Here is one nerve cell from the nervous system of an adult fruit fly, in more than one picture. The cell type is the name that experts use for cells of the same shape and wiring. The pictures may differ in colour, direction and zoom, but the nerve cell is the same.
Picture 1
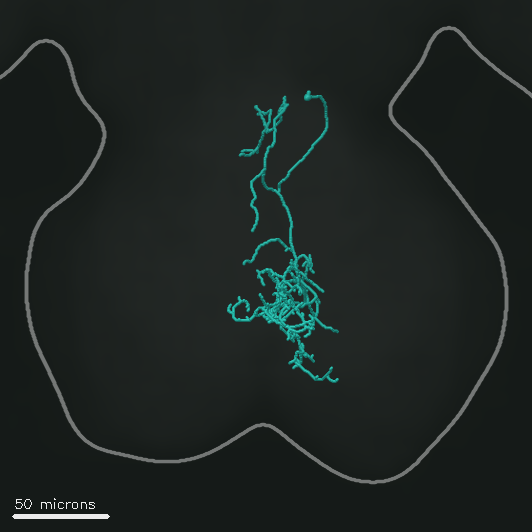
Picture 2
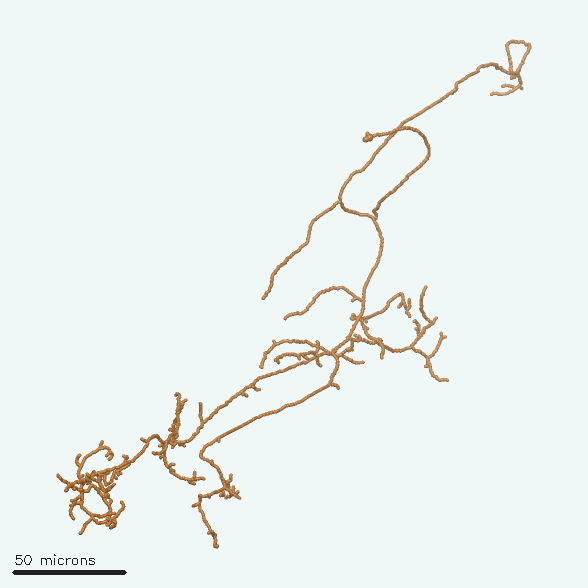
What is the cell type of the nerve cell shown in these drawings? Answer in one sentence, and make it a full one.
The nerve cell is of cell type IN23B096.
